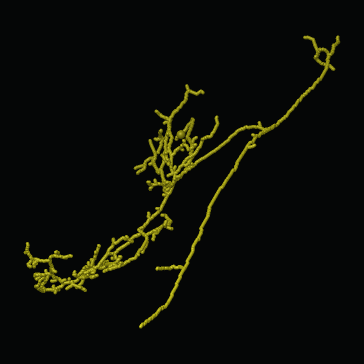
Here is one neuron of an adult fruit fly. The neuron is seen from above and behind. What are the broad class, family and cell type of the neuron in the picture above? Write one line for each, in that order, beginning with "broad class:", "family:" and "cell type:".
broad class: nerve-cord intrinsic neuron
family: hemilineage 10B
cell type: IN10B031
